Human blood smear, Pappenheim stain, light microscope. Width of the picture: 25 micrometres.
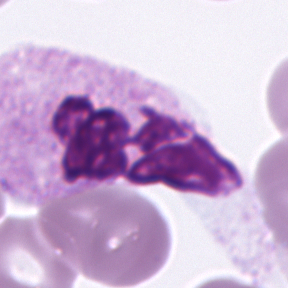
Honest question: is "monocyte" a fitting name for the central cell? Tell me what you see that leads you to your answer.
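I'd call this one a segmented neutrophil rather than a monocyte. The nucleus settles it: stretched horizontally, it forms two main masses joined by a narrower part.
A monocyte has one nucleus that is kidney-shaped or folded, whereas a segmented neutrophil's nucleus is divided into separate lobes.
Two masses linked like this belong with the segmented neutrophil, not the monocyte. The colour helps too: the cytoplasm is pale lilac-pink.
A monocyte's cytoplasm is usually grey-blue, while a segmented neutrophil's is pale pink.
This pink tone sides with segmented neutrophil. Some of what you see would suit a monocyte too. The cytoplasm is abundant and dusted with fine pinkish-purple granules, and no nucleoli can be seen.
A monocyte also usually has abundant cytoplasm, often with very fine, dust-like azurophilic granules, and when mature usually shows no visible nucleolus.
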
